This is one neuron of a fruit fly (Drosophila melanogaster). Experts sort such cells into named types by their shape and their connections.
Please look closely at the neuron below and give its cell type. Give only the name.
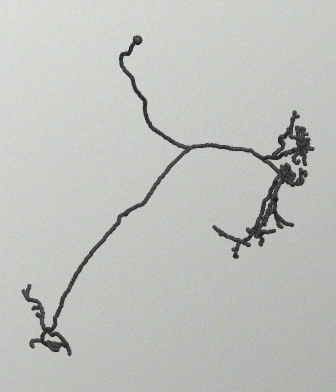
CB1493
